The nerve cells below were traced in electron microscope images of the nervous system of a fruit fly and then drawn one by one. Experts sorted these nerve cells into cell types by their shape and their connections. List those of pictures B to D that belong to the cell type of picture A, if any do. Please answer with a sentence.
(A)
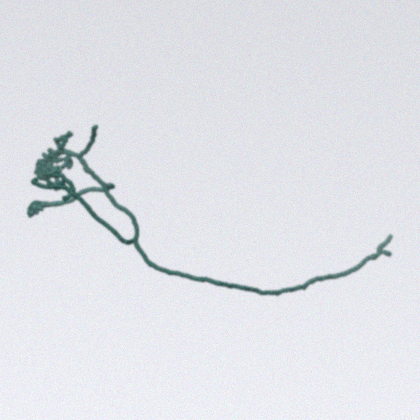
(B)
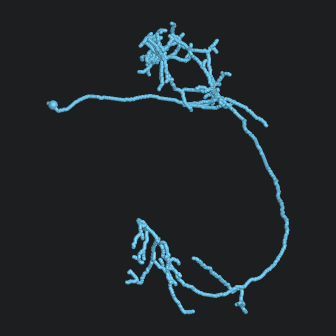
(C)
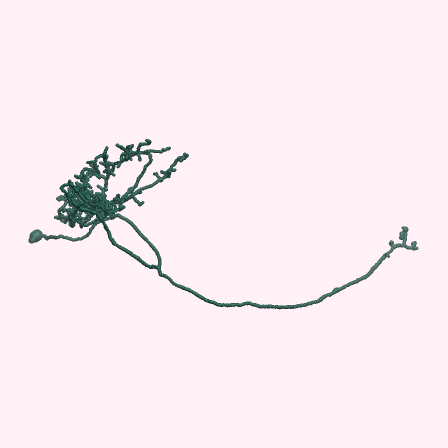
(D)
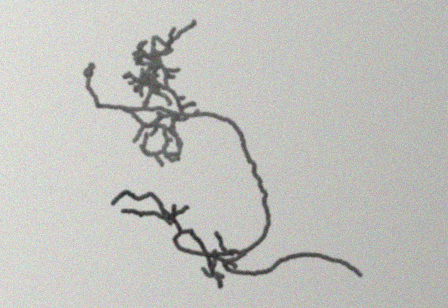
None of them is of the same cell type.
